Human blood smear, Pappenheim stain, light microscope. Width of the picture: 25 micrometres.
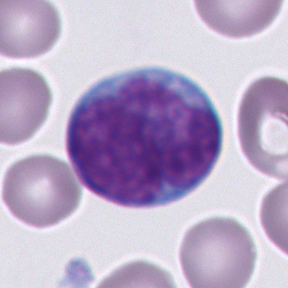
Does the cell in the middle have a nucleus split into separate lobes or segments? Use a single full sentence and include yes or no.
No, its nucleus is not lobed but a single compact round, oval or kidney-shaped mass.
